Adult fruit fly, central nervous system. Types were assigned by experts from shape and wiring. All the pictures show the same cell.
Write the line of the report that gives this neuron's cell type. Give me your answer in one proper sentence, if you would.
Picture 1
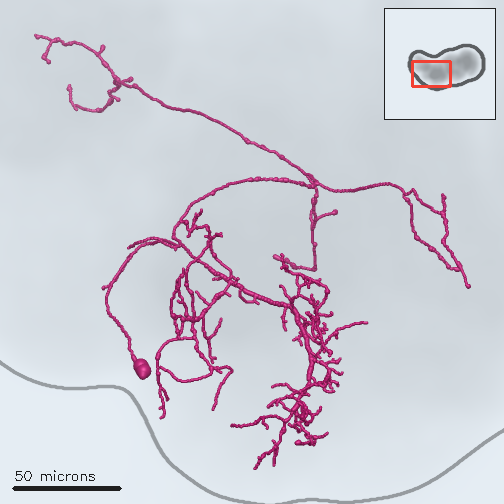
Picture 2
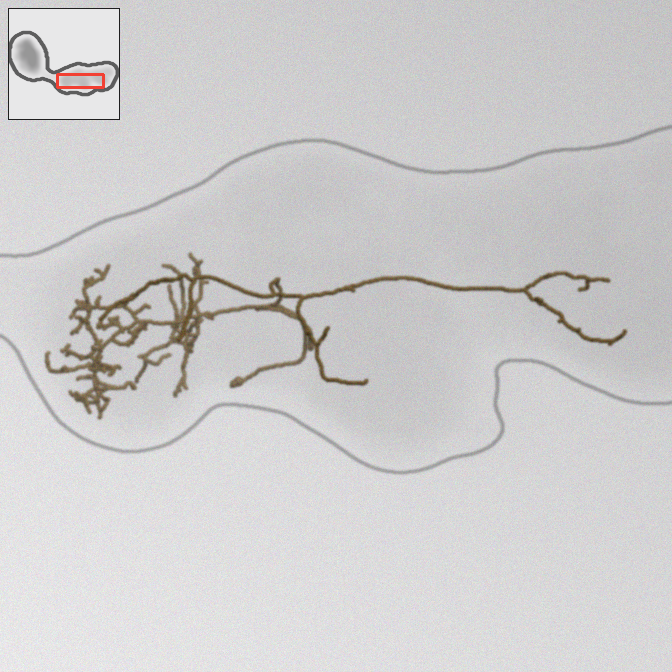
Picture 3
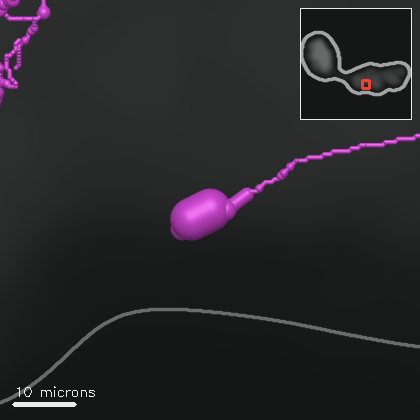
This neuron is classified under the cell type IN08B033.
